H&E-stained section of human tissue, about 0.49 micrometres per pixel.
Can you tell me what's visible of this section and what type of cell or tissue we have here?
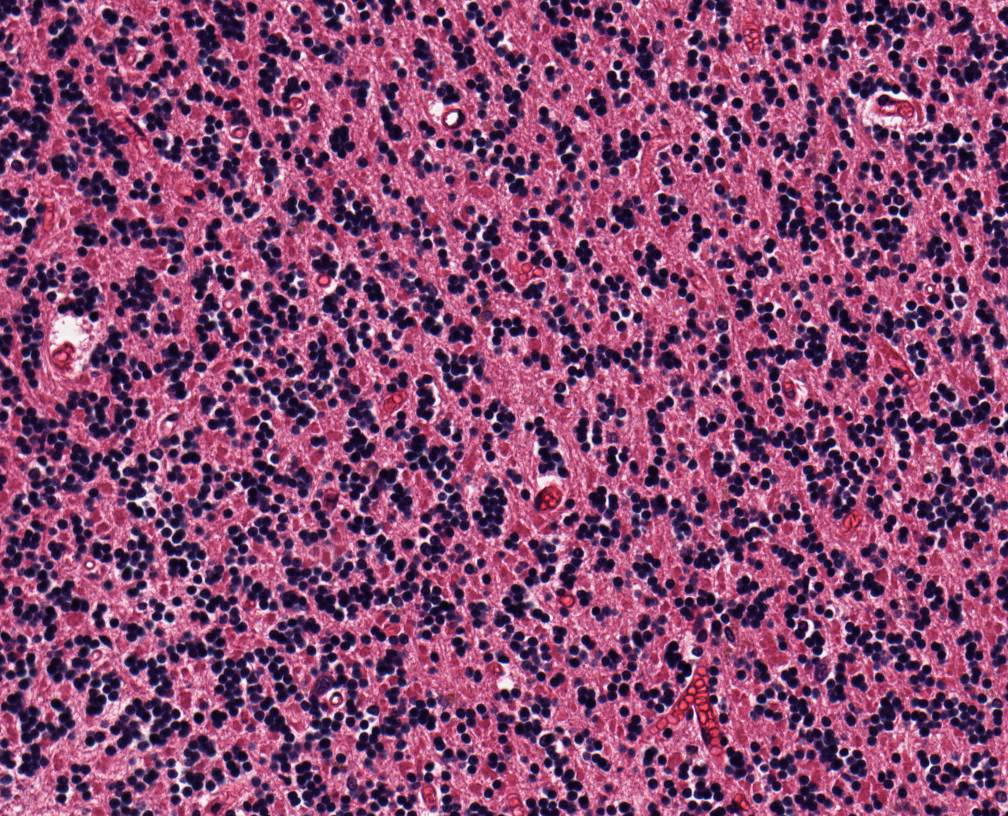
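Small, round, uniform nuclei are deeply stained dark blue-purple. Little or no cytoplasm is visible around them. No large cells with abundant cytoplasm stand out anywhere in the field. Small thin-walled capillaries containing red blood cells are scattered throughout, including a branching one in the lower centre. This is cerebellum.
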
